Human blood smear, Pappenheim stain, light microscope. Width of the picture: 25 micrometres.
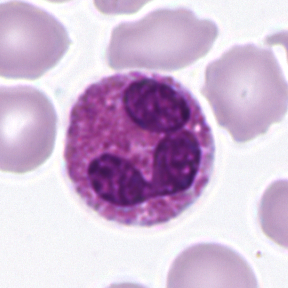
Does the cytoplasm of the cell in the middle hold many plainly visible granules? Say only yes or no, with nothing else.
Yes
